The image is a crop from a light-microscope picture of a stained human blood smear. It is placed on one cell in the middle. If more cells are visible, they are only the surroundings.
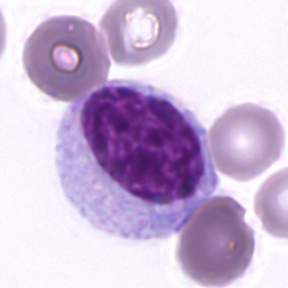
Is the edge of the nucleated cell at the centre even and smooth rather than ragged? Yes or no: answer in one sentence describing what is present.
Yes, the edge of the cell is even, with no ragged parts or projections.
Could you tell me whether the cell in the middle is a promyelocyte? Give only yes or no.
no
